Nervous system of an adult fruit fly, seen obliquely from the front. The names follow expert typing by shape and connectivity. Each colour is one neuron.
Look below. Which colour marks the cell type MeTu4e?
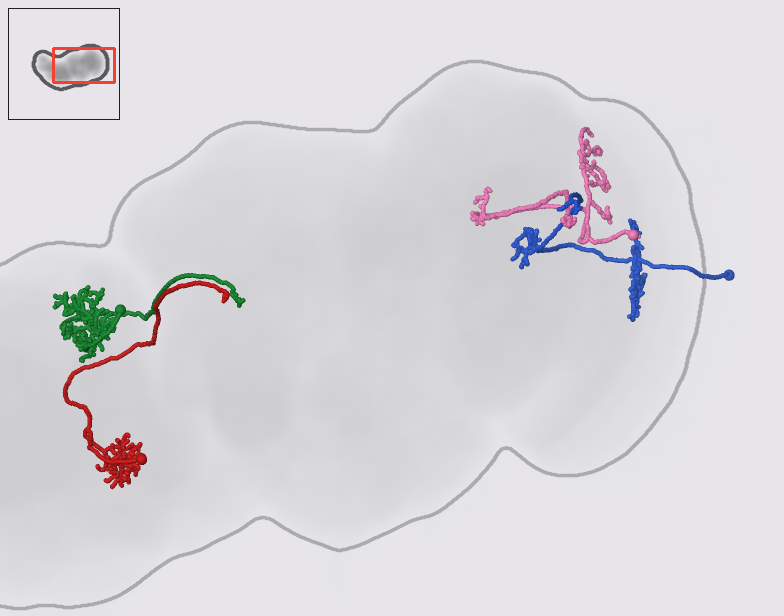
pink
